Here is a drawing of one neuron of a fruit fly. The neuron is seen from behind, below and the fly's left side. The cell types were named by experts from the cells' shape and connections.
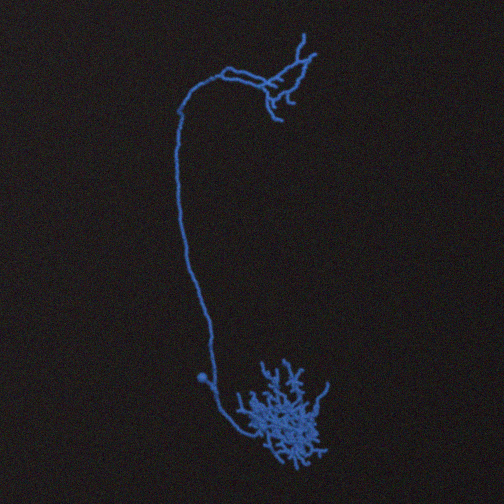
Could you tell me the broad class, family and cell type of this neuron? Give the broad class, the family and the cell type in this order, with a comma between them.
optic-lobe intrinsic neuron, MeLo, MeLo2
